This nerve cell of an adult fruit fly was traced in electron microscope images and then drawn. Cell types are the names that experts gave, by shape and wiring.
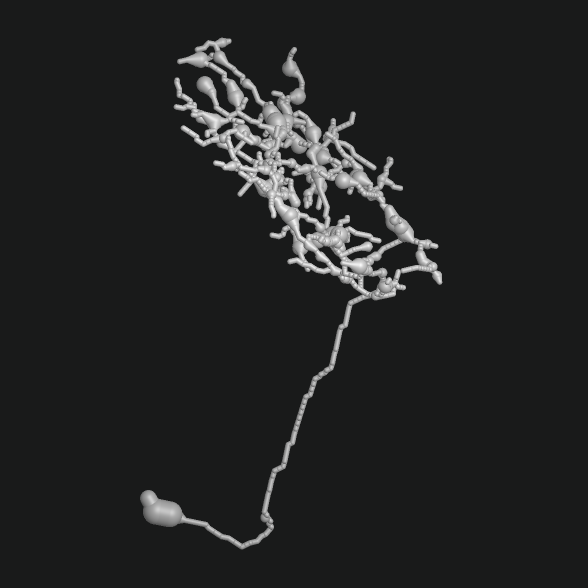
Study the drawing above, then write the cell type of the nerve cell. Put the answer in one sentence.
The cell type is Cm5.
